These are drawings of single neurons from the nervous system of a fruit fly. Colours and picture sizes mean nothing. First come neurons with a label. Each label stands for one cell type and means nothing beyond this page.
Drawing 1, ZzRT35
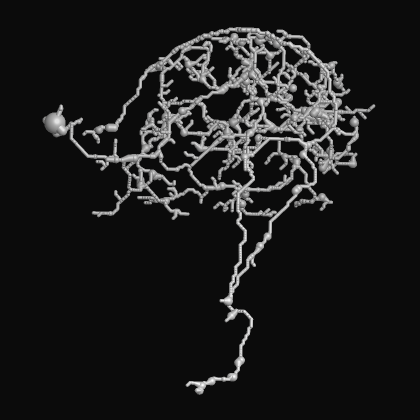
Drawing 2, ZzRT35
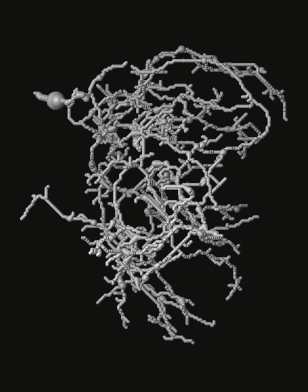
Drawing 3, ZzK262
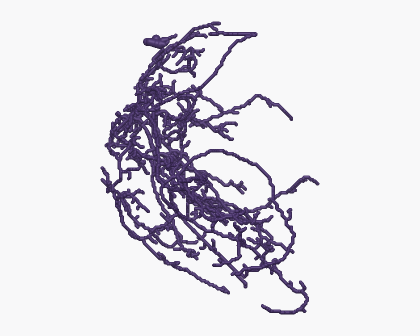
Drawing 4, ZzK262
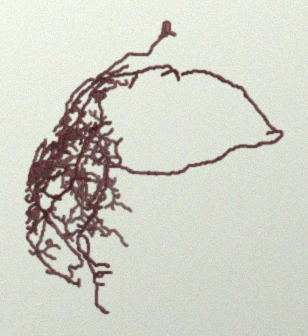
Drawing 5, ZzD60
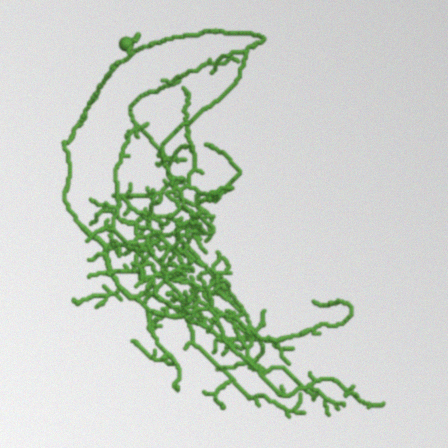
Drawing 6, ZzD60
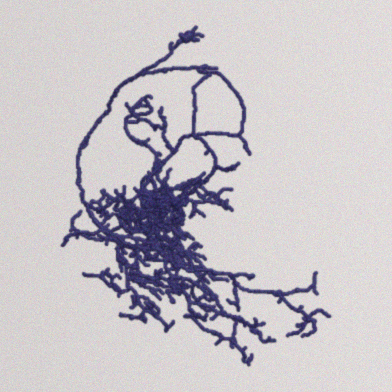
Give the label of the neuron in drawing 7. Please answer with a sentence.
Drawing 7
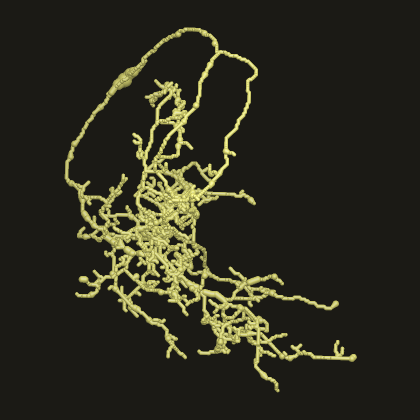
It belongs to ZzD60.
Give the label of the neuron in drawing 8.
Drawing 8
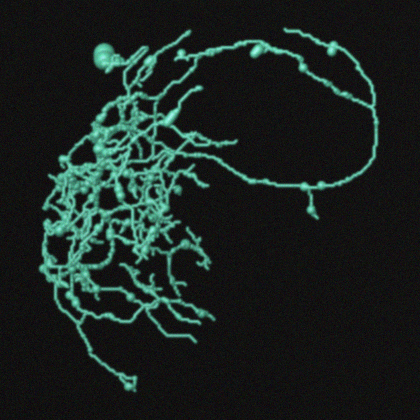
It belongs to ZzK262.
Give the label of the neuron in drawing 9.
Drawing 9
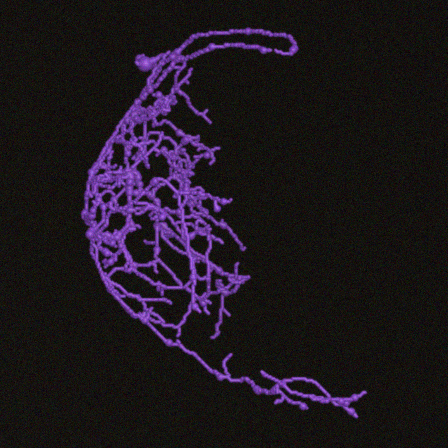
It belongs to ZzK262.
